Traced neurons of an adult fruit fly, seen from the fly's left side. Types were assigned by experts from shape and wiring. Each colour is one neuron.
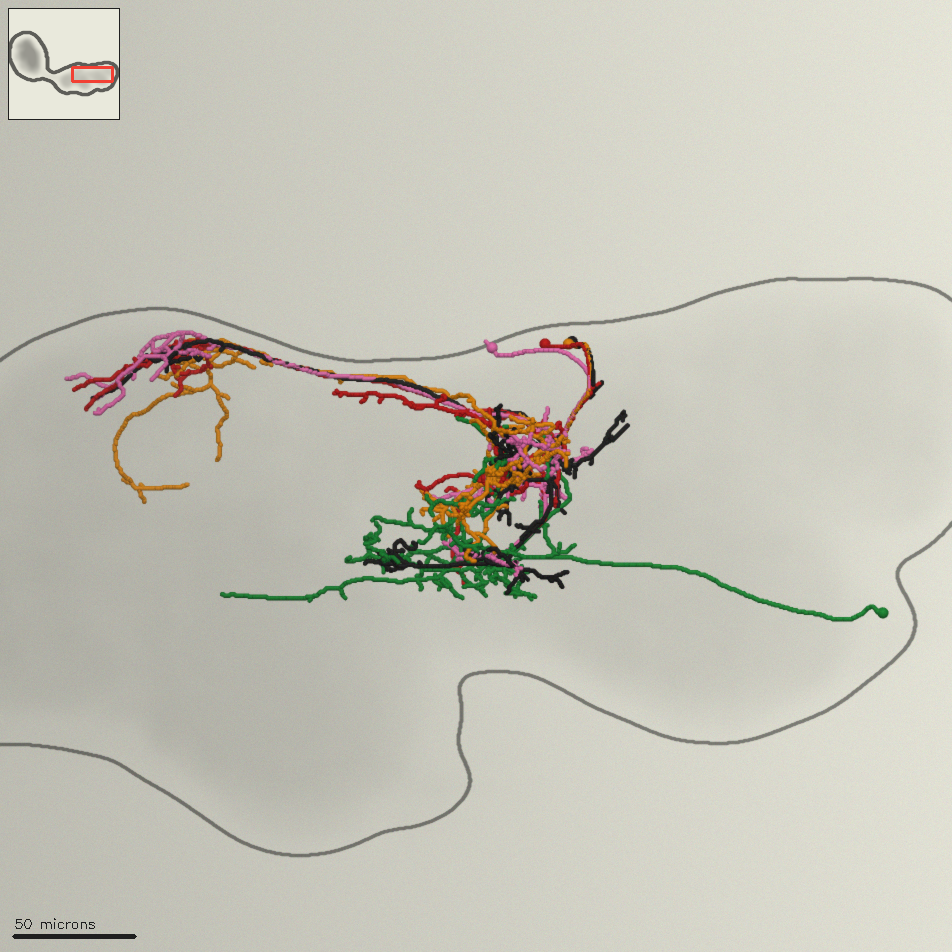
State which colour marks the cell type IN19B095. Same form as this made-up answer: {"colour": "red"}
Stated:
{"colour": "red"}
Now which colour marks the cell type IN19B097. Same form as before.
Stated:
{"colour": "orange"}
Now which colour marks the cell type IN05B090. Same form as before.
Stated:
{"colour": "green"}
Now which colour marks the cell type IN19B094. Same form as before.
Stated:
{"colour": "black"}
